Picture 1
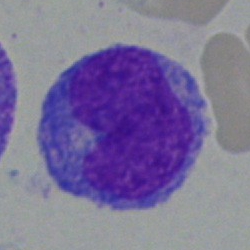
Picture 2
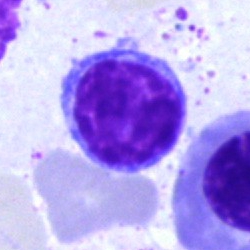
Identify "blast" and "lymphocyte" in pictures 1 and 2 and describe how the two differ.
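Blast is picture 1, lymphocyte is picture 2. In the blast the chromatin is finely granular, not coarsely clumped.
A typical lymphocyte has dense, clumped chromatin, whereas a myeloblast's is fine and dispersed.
The blast's nucleus lies off towards the right and has a notch cut into its left side, with a paler zone of cytoplasm pressed against that notch. Its blue cytoplasm is widest on the left. The lymphocyte, by contrast, is round, with only a thin blue rim of cytoplasm around the nucleus and no granules in it.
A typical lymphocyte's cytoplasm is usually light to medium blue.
Picture 2 also has a small pale bulge on the cell's top edge and a pale non-nucleated cell just beneath it.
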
